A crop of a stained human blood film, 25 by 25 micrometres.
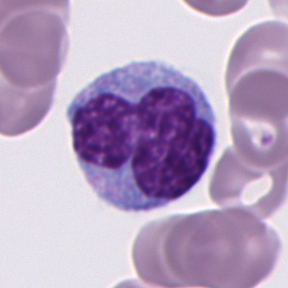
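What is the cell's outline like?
Roughly round and smooth-edged.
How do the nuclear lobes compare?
The right lobe is larger than the left.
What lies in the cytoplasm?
A fine, dusty scattering of tiny pinkish-purple granules.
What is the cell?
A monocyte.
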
